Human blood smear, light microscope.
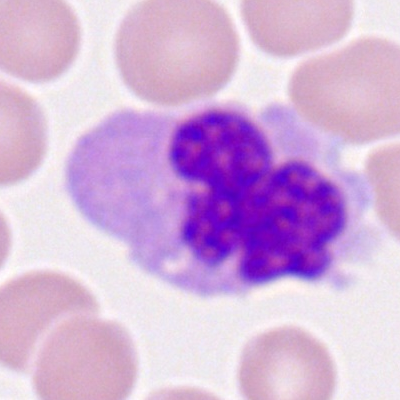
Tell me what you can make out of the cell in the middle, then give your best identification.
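Look first at the outline, which is irregular: rounded on the left, ragged on the right. The nucleus is divided into lobes separated by deep indentations. Its chromatin is dark purple and clumped, with small paler patches between the clumps. The cytoplasm shows no distinct coloured granules. It is a monocyte.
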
